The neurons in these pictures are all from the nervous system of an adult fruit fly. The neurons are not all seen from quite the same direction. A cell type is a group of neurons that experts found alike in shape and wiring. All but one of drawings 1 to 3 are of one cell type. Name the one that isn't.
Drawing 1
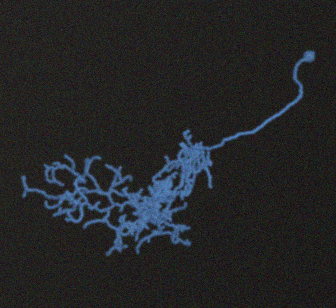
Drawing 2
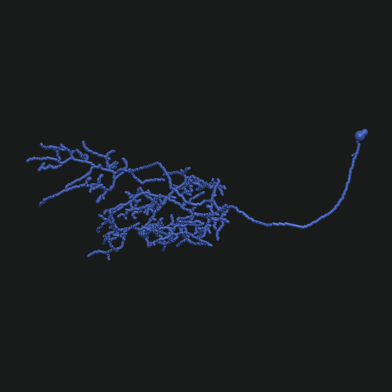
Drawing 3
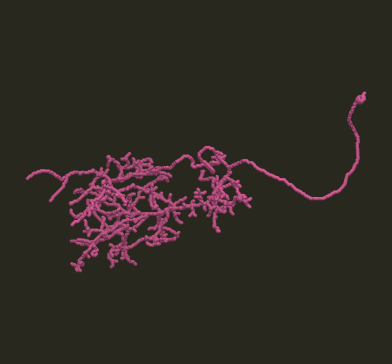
Drawing 3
